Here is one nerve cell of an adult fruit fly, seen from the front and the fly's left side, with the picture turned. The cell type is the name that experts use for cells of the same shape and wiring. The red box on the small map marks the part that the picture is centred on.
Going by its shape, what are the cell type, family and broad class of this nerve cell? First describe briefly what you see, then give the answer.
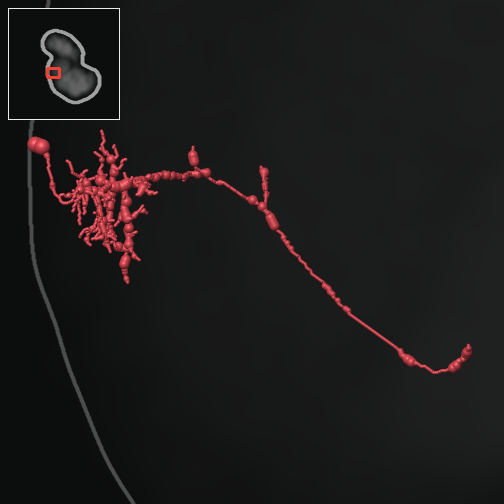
Its cell body lies at the upper left of the picture. Dozens of branch ends can be seen. The cell type is TmY3. Its family is TmY. Its broad class is optic-lobe intrinsic neuron.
